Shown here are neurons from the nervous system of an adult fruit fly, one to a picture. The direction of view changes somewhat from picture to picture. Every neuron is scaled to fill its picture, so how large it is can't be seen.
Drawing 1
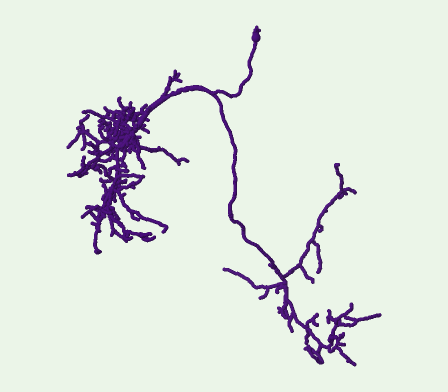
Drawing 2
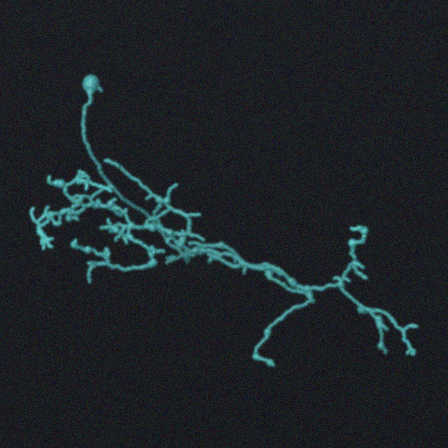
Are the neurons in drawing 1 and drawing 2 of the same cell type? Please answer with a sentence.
They are of different cell types.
